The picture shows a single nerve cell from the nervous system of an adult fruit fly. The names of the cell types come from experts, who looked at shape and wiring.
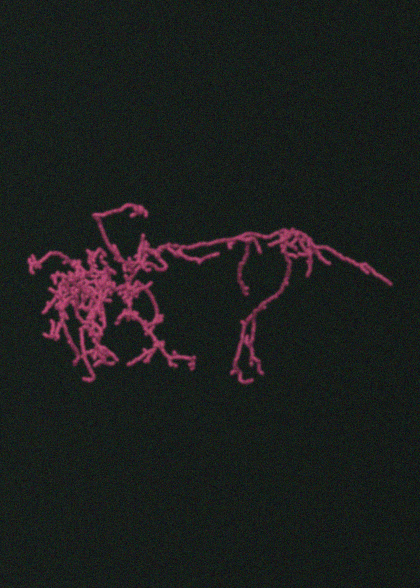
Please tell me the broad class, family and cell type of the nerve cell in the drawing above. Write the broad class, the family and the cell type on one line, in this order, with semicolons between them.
nerve-cord intrinsic neuron; hemilineage 18B; IN18B042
